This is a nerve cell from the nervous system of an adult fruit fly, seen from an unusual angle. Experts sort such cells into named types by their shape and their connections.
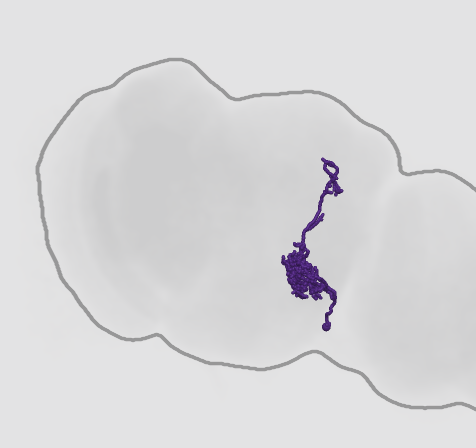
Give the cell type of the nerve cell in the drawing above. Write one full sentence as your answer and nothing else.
Under the cell type AVLP344 falls this nerve cell.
